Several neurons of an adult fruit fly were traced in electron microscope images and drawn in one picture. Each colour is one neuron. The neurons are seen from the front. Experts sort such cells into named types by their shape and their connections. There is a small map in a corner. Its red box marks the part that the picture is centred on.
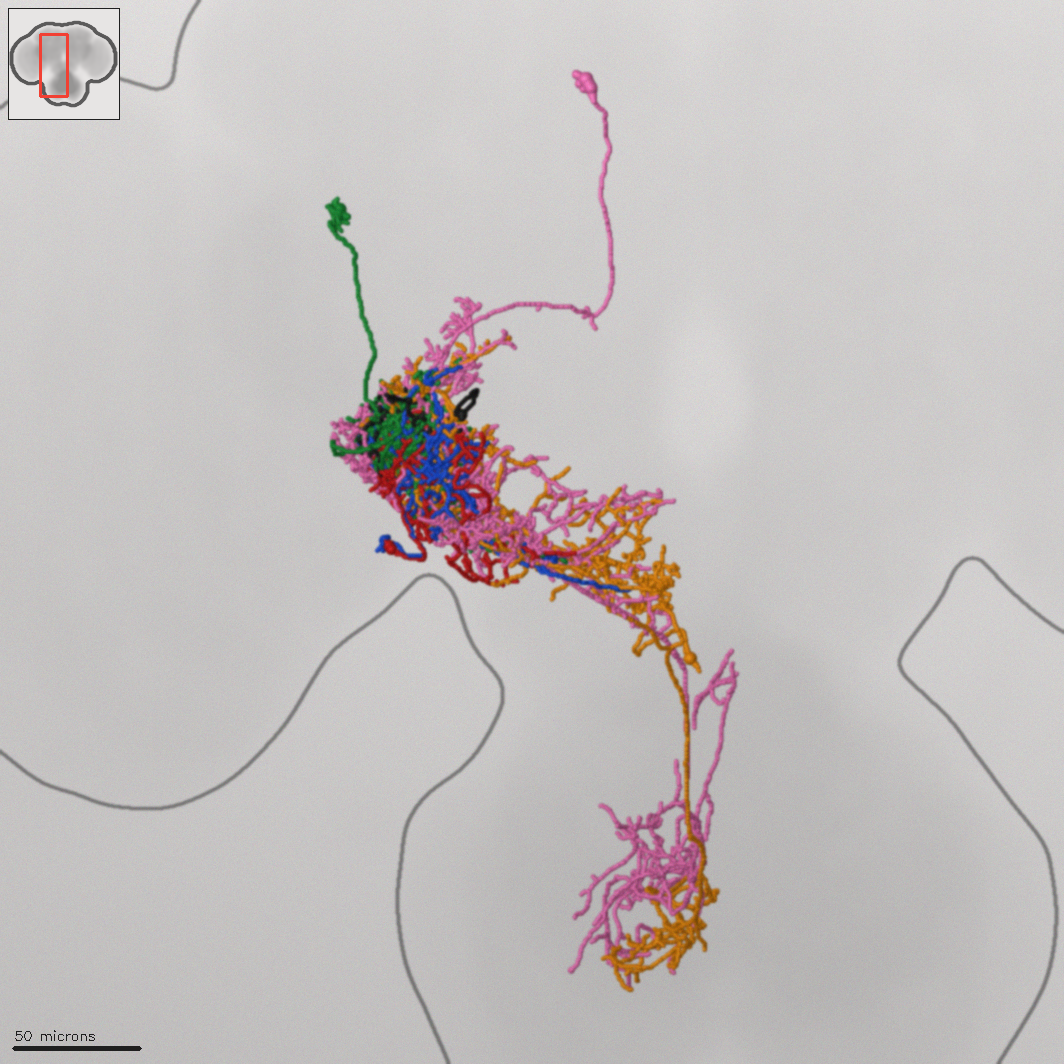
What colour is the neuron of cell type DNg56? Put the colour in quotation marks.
"orange"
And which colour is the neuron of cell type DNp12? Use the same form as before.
"pink"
